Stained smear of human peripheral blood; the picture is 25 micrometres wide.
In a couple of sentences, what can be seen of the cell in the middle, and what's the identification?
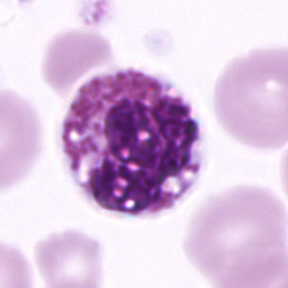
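Outline: round and smooth, about 13 micrometres across. Chromatin: dark purple and densely clumped. Layout: the nucleus lies toward the lower right, so the cytoplasm shows mostly at the upper left. Spots: a few small, pale, clear ones lie among the granules at the left and lower right edges. Name: eosinophil.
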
